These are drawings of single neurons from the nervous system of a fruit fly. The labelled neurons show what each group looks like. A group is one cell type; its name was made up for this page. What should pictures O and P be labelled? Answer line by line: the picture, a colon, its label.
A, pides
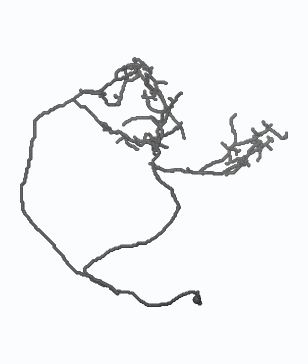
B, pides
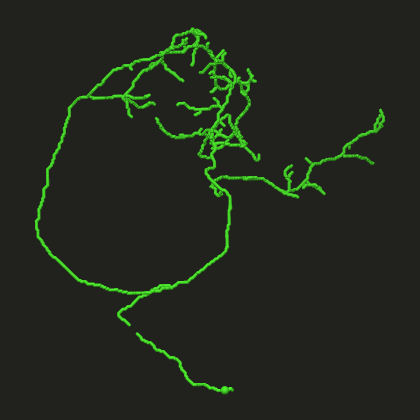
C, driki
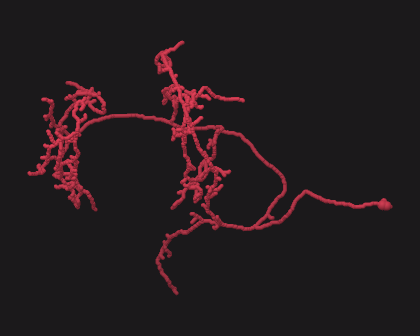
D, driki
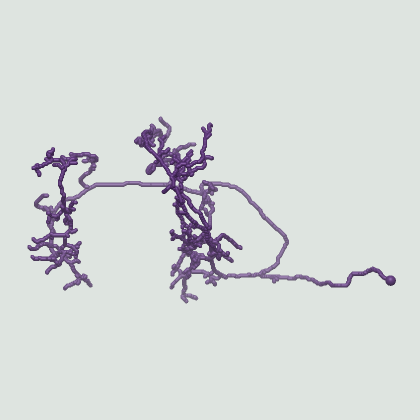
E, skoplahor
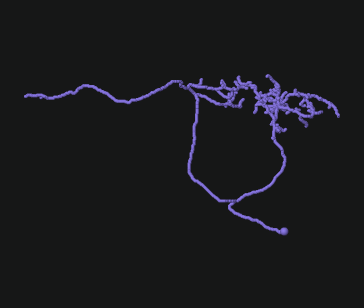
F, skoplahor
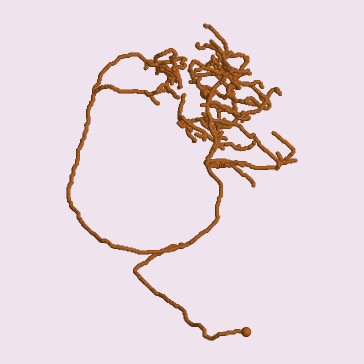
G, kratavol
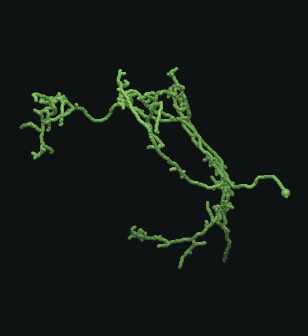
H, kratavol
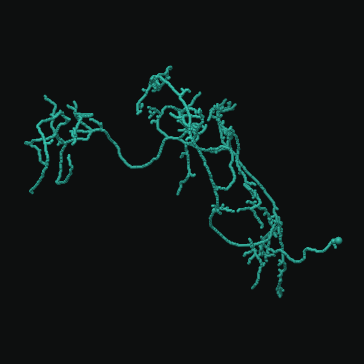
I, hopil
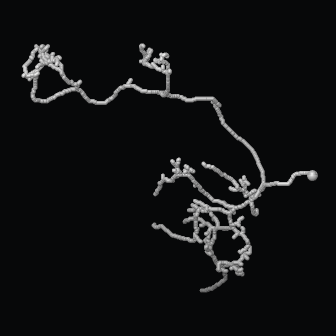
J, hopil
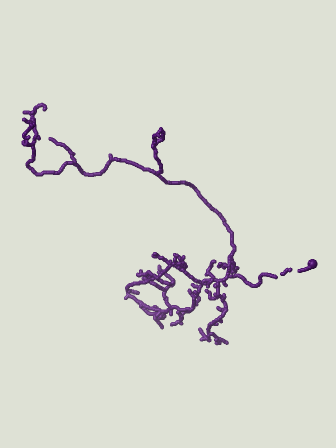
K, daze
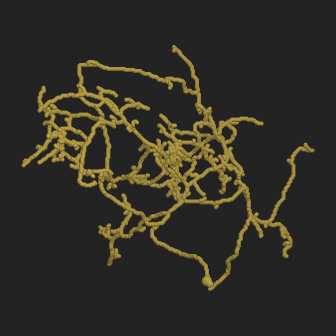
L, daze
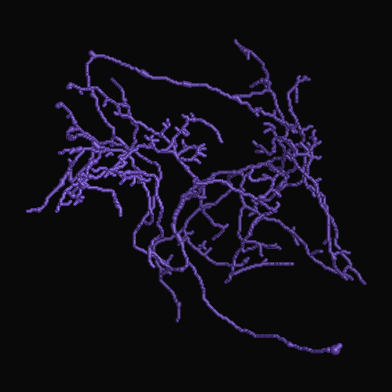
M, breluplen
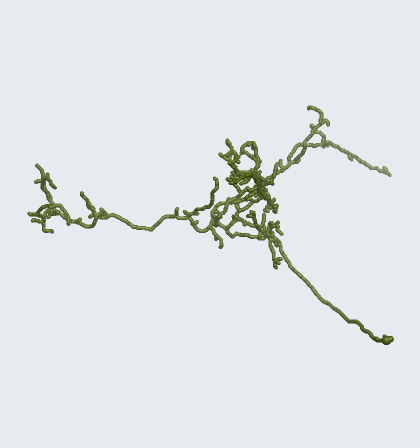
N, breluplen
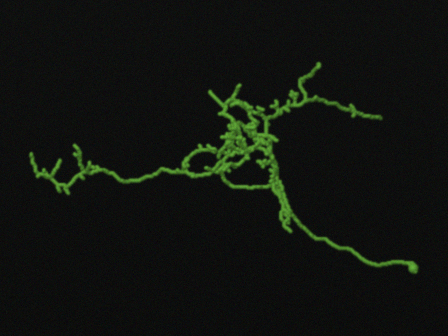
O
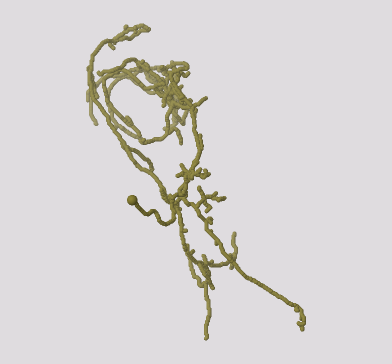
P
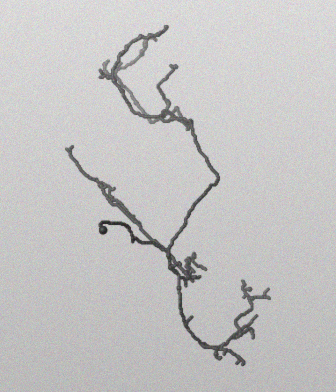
O: kratavol
P: hopil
